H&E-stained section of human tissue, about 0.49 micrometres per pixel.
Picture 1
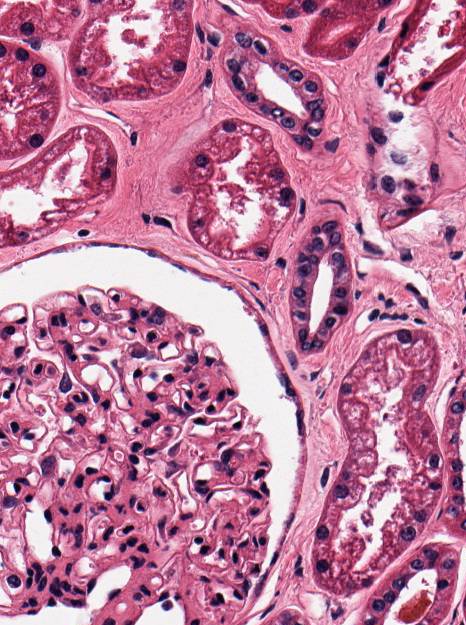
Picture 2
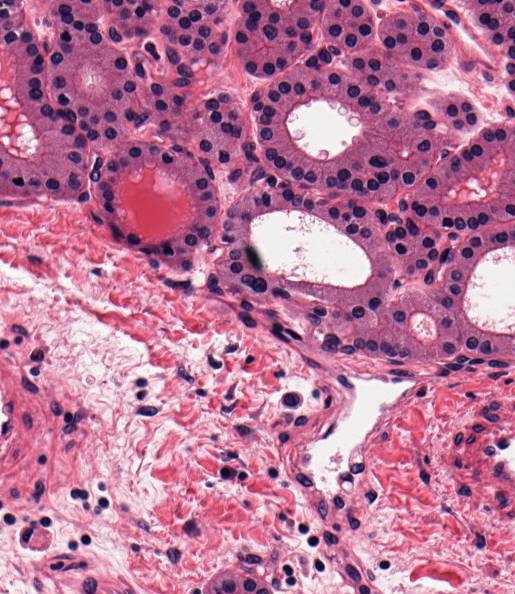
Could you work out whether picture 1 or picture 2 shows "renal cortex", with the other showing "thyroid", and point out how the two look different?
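Looking at the two, I'd put the renal cortex in picture 1 and the thyroid in picture 2. In picture 1, a glomerulus fills the lower left, and tubules cut in cross-section sit above it and to its right. The parietal layer of Bowman's capsule, I notice, is lined by flattened cells with thin, elongated nuclei. The larger tubules have cuboidal cells with plenty of granular, deeply eosinophilic cytoplasm and a ragged luminal border. A small cluster of red blood cells lies in the bottom right corner. Turning to picture 2, the glandular units are lined by cuboidal cells with round, dark-staining nuclei and pink cytoplasm. One lumen at the upper left of centre is filled with homogeneous bright pink material. The lower stroma is wavy pink collagen bundles with scattered small dark nuclei.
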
